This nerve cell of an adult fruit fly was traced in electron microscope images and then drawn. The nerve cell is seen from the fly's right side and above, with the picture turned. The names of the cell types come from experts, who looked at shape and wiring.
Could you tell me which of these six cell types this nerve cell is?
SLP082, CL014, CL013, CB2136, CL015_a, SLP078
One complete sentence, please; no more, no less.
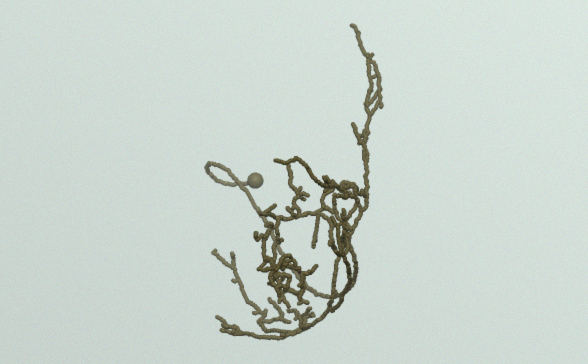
The cell type name SLP078 applies to this nerve cell.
